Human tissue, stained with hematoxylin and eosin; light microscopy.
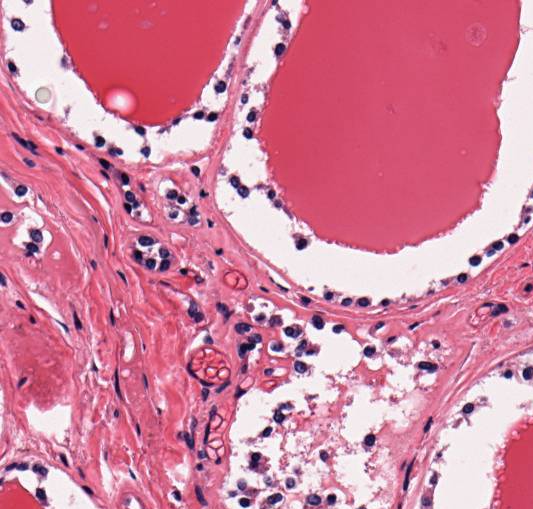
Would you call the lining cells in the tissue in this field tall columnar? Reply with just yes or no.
No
